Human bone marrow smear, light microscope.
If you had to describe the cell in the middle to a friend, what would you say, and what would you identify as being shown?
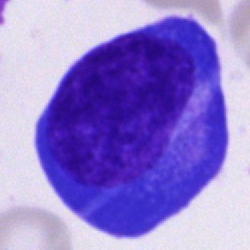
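The outline looks smooth, with no surface projections that I can see. The nucleus sits off-centre, toward the upper left. Its chromatin seems mottled, darker clumps among paler areas. Along the nucleus's right edge, a paler zone runs through the cytoplasm. So, a plasma cell.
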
